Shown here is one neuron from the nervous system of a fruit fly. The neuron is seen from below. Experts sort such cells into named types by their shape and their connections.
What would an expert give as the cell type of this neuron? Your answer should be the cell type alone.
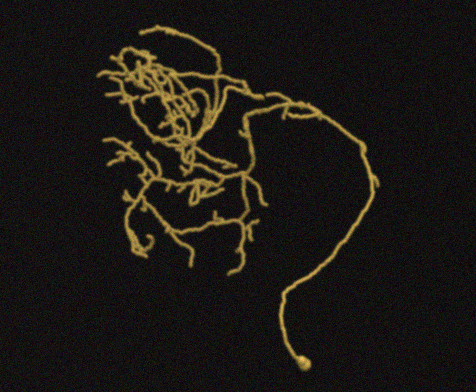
CB4086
